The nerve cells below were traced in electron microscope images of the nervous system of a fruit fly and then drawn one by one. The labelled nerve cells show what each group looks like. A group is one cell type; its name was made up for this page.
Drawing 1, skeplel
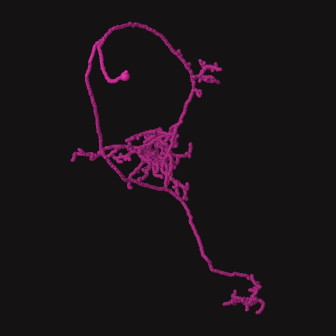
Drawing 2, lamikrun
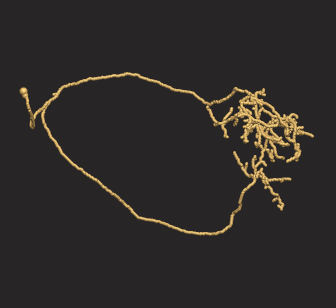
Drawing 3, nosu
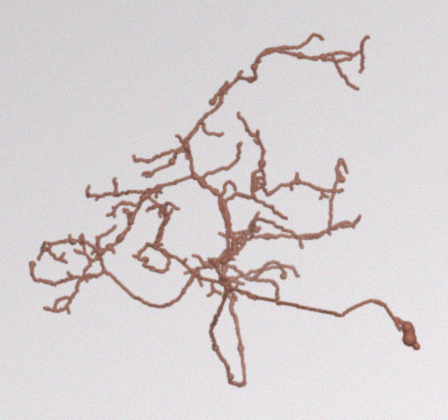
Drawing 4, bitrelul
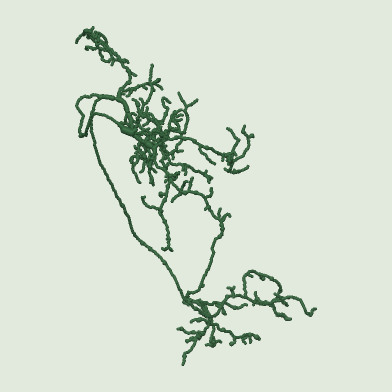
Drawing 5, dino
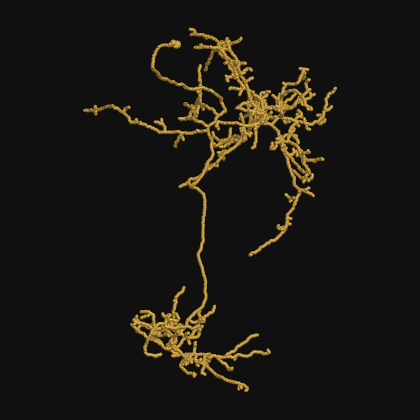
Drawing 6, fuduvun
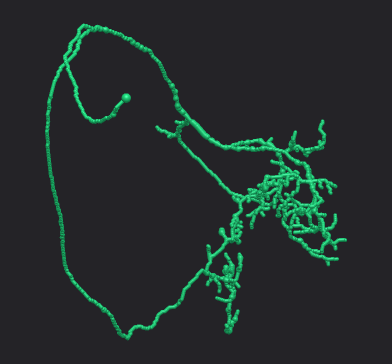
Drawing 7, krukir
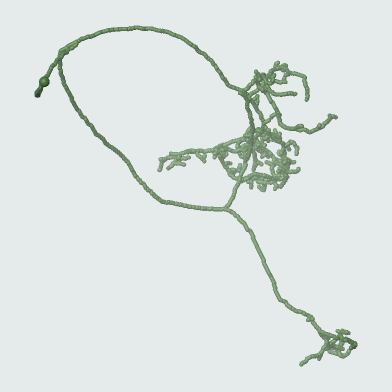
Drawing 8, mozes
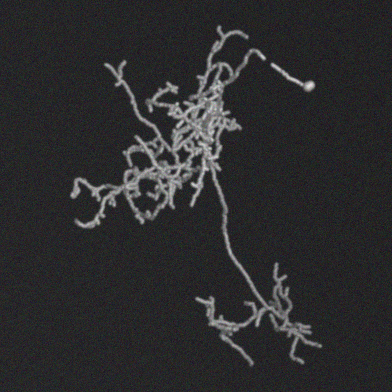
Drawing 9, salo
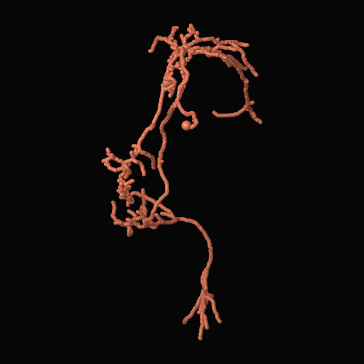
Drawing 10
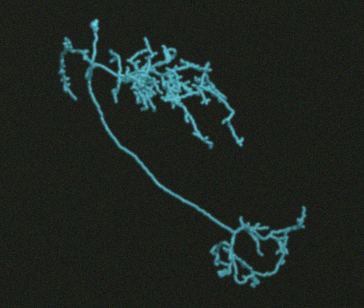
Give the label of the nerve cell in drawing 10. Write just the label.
bitrelul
